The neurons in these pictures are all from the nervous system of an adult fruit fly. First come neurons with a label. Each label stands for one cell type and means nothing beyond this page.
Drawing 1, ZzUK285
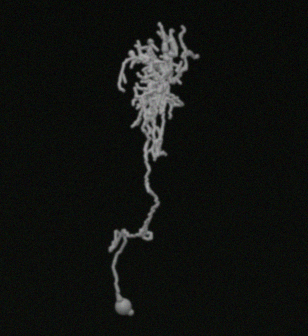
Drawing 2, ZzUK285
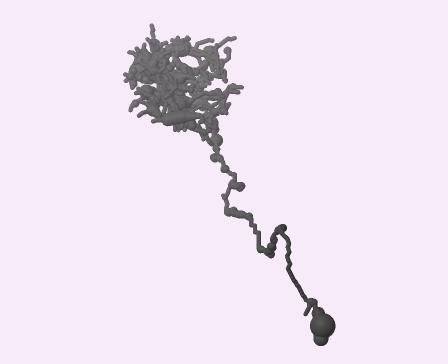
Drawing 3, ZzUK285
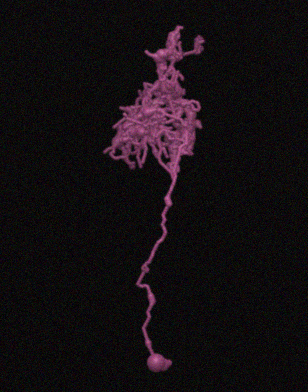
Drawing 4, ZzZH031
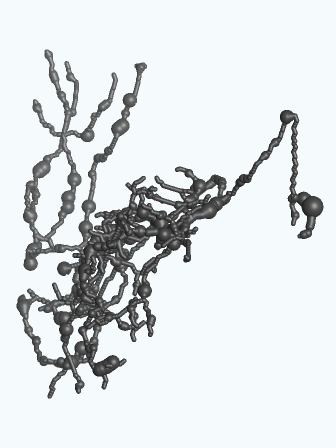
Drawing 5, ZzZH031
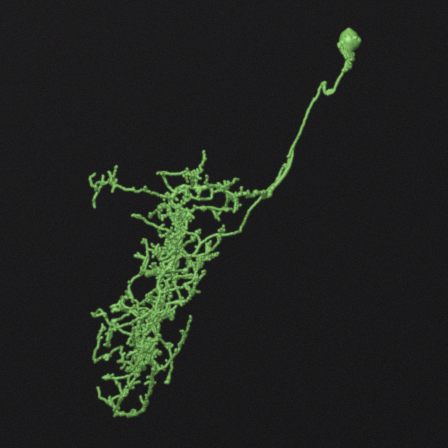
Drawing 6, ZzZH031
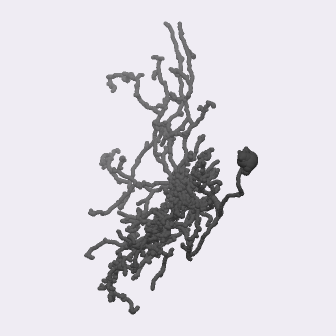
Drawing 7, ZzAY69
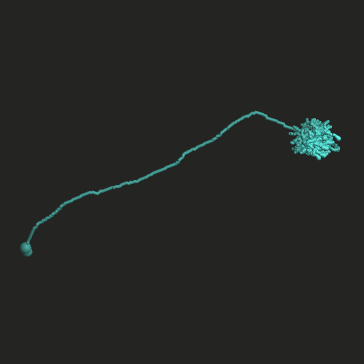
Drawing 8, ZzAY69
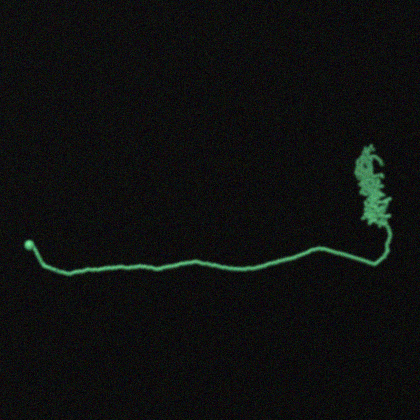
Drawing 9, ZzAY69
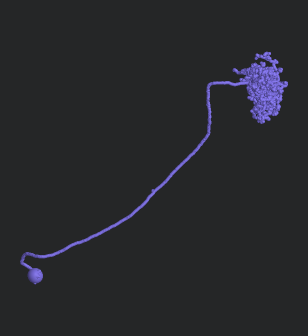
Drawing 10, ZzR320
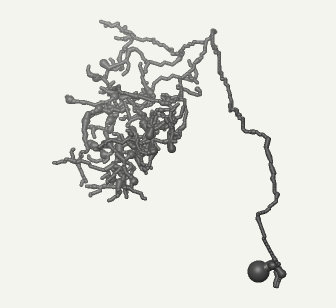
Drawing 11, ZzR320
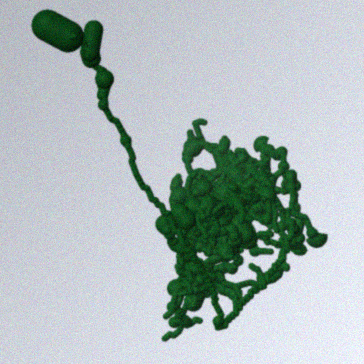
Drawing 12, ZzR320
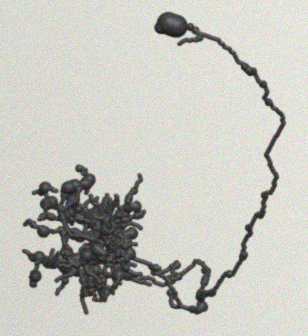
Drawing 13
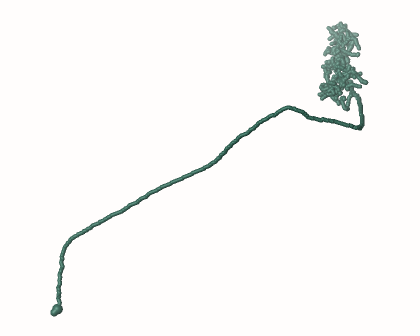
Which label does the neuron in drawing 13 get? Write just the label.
ZzAY69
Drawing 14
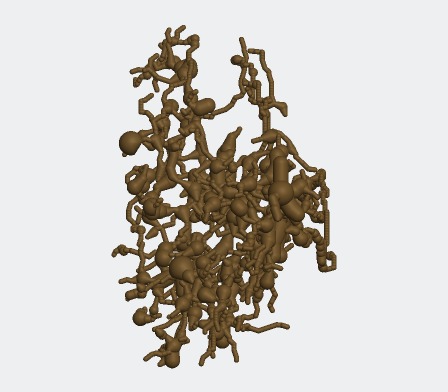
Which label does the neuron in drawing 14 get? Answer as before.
ZzR320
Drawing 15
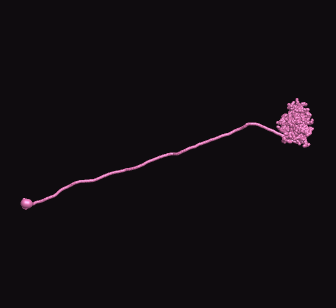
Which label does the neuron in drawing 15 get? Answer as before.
ZzAY69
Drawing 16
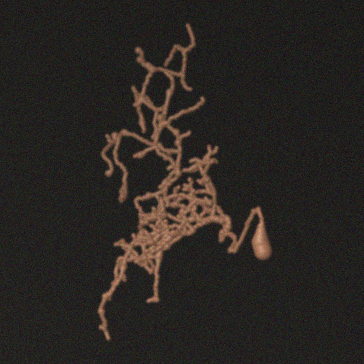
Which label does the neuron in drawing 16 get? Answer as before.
ZzZH031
